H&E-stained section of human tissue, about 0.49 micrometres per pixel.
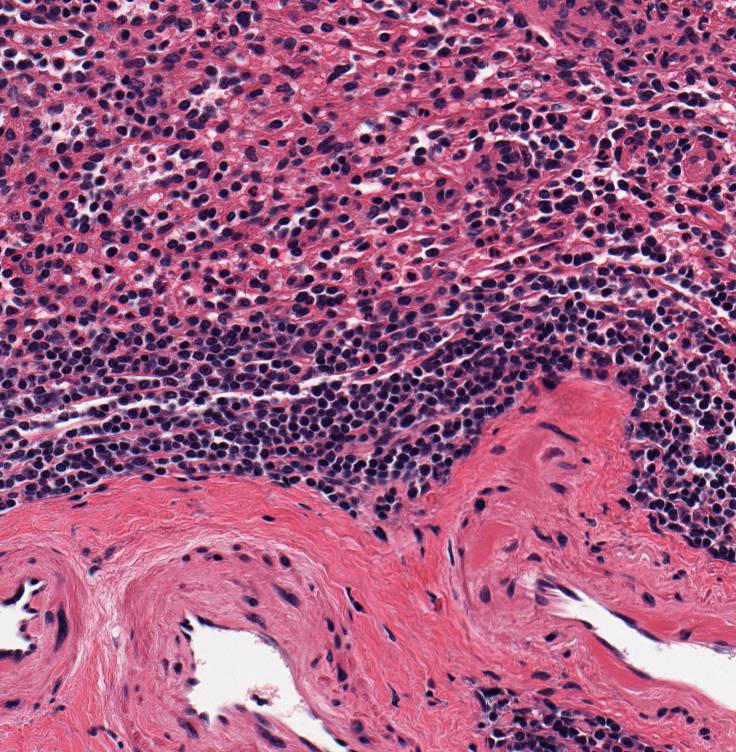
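Spleen, H&E. Upper two-thirds: densely cellular tissue; lower third: dense pink fibrous tissue. At the top, cells lie more loosely, with more pink cytoplasm and stroma between nuclei than in the band below. Fibrous tissue: wavy eosinophilic collagen bundles with scattered spindle-shaped nuclei. Bottom edge: thick-walled vessels with empty white lumens.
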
